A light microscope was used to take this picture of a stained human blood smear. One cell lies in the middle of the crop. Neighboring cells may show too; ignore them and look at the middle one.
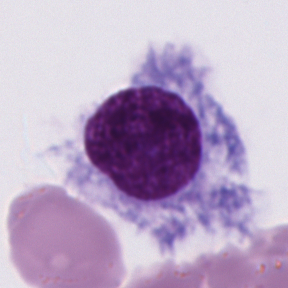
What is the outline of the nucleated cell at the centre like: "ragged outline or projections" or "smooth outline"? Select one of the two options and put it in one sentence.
In outline, this cell is rough rather than smooth and even.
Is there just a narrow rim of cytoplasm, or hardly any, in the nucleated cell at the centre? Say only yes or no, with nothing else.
No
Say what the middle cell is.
hairy cell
